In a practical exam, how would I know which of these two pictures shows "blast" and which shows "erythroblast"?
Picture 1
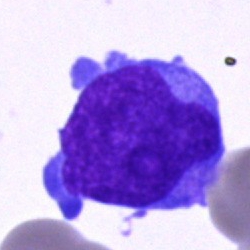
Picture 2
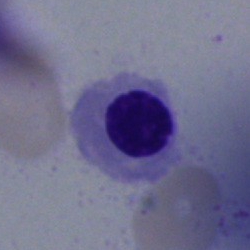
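Blast in picture 1, erythroblast in picture 2. Chromatin: blast deep purple and finely granular, no coarse dark clumps; erythroblast dense, dark purple.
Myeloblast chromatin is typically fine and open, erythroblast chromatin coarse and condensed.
Cytoplasm: blast blue, paler at the upper right; erythroblast a moderate rim of pale lilac-blue, wider on the lower-left side, so the nucleus sits toward the upper right. Outline: blast with blunt, rounded blebs of cytoplasm, most prominent at the upper left and lower left; erythroblast slightly wavy and irregular. Granules: none distinct in the blast, none visible in the erythroblast.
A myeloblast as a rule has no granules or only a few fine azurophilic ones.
Nucleolus: none seen in the erythroblast. Pale red cells lie close to the blast, at the lower left and right edges of the picture.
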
